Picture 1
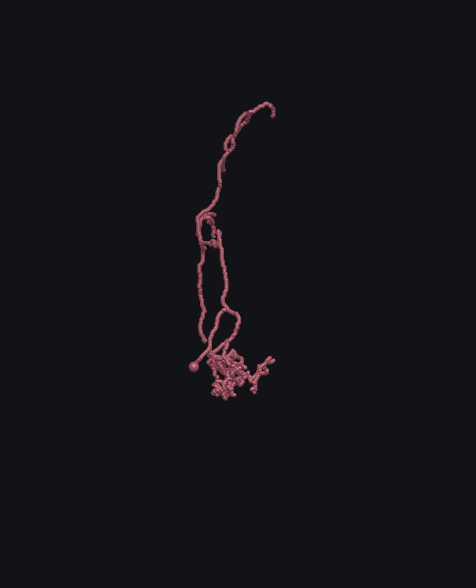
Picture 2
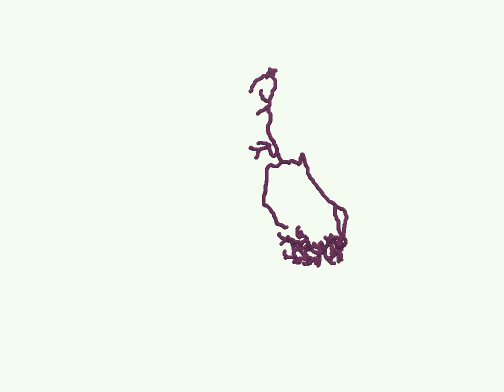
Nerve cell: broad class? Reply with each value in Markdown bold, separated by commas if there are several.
**optic-lobe intrinsic neuron**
